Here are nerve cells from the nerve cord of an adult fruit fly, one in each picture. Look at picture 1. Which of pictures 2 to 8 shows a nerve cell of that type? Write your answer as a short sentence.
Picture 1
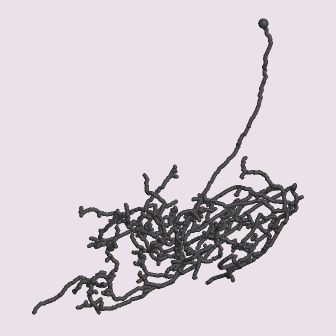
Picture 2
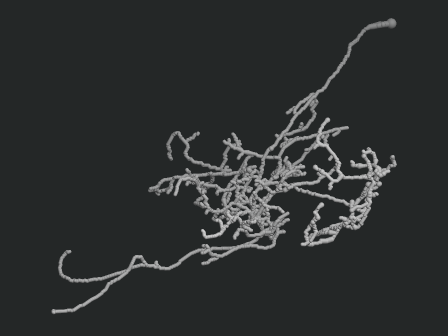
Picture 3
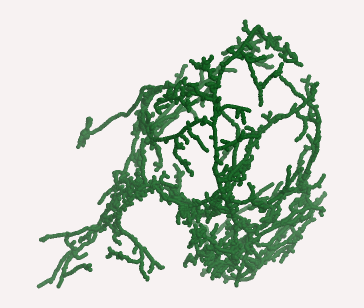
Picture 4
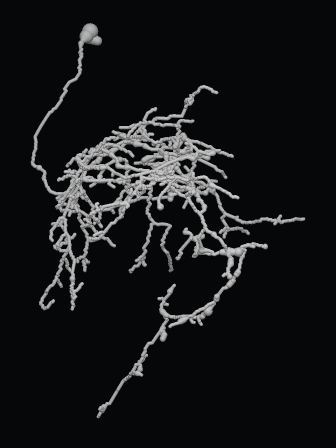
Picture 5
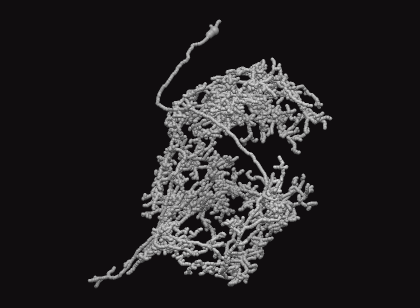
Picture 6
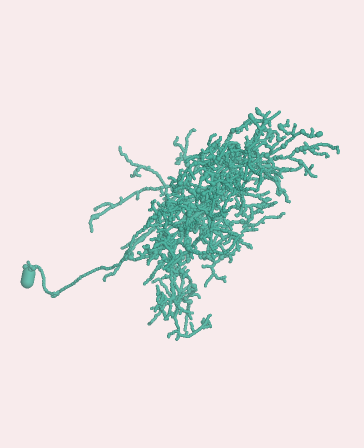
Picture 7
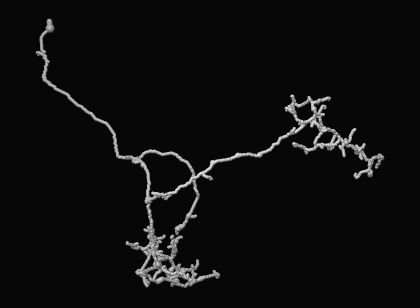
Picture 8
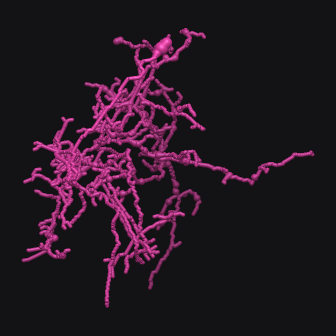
The nerve cell in picture 2 is of the same cell type.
